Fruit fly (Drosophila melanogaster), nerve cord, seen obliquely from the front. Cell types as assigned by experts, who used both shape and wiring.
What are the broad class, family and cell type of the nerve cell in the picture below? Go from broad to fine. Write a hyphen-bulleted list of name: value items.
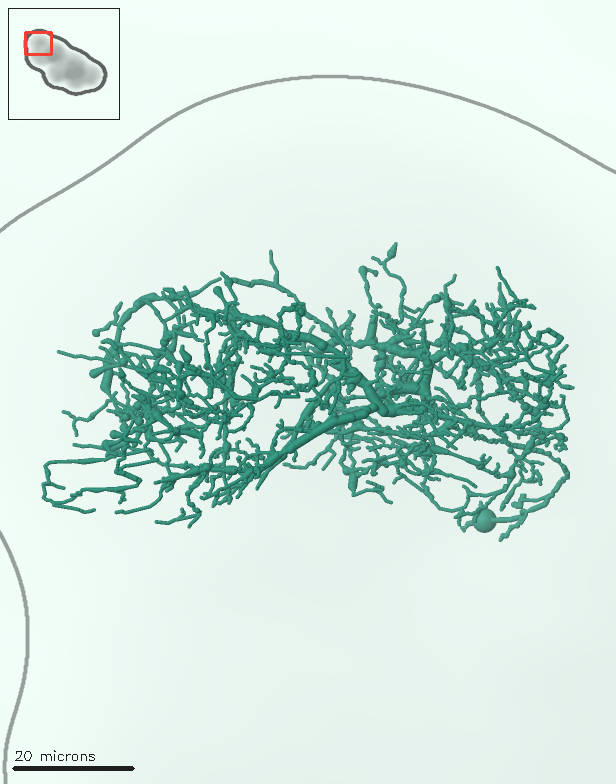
- broad class: nerve-cord intrinsic neuron
- family: hemilineage 18B
- cell type: IN18B033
